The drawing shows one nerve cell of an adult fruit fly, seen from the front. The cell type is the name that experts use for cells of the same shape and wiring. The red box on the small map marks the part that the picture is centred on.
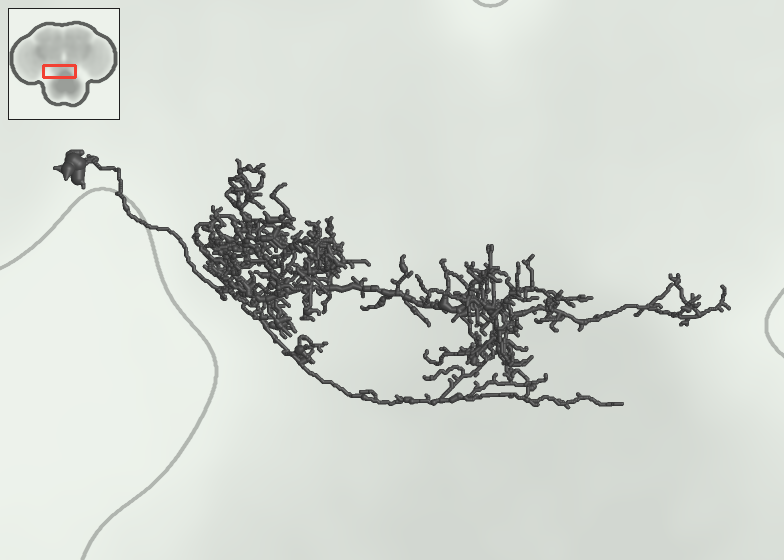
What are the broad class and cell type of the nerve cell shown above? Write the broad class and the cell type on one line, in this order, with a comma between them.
central-brain intrinsic neuron, GNG180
